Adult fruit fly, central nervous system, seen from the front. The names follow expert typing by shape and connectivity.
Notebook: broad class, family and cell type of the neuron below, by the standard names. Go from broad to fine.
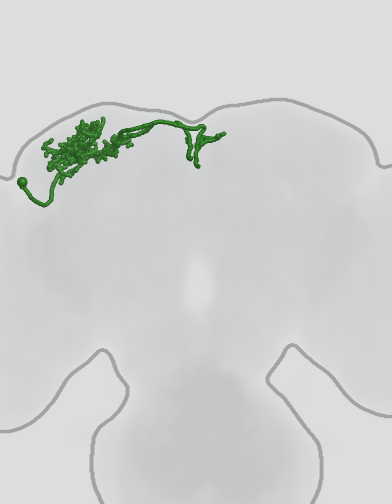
central-brain intrinsic neuron; hemilineage LHa1; SLP113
